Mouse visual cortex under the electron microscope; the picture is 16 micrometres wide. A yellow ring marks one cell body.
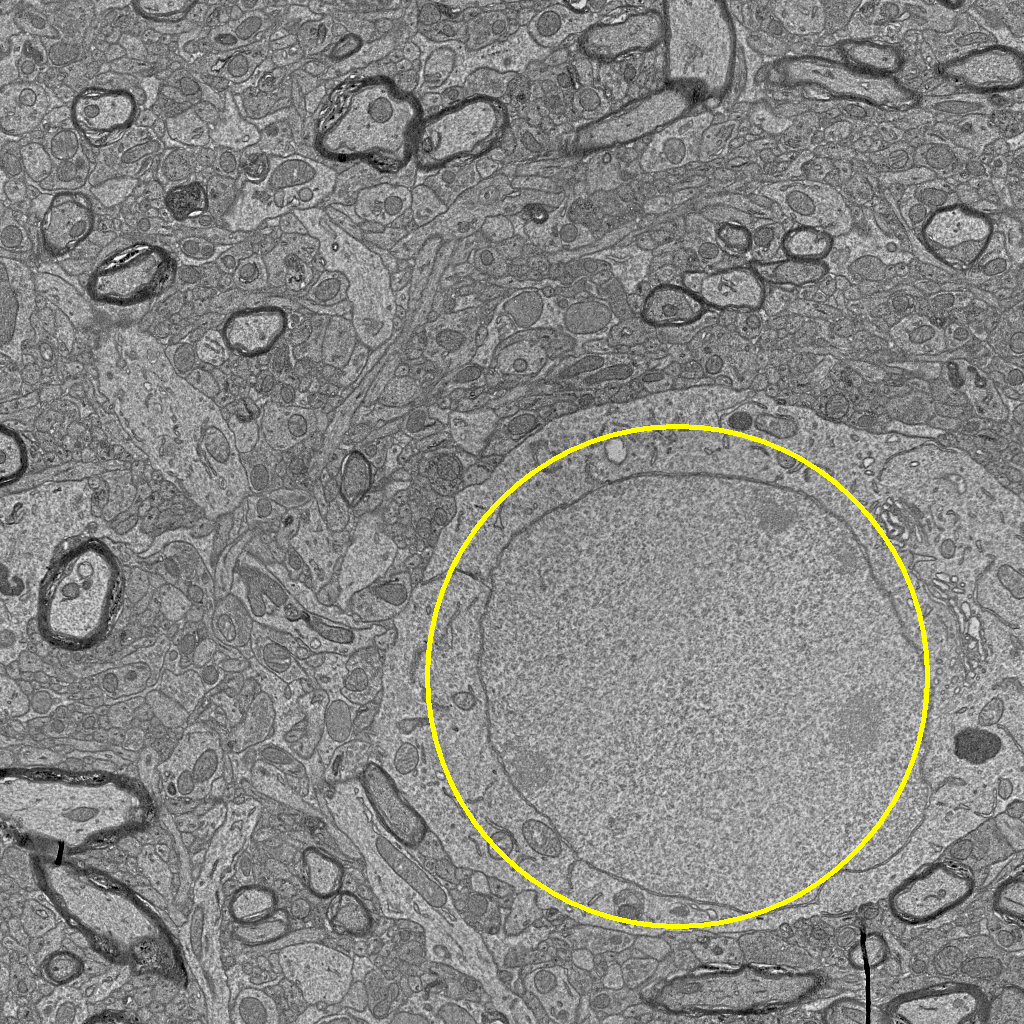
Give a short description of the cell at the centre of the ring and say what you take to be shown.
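Look: a large, nearly round nucleus fills most of the ring, its envelope smooth, no deep infoldings. Pale, finely dispersed chromatin, no dense band at the envelope, and several faint, slightly darker granular patches in the nucleoplasm rather than one dense nucleolus. That's an excitatory neuron.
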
